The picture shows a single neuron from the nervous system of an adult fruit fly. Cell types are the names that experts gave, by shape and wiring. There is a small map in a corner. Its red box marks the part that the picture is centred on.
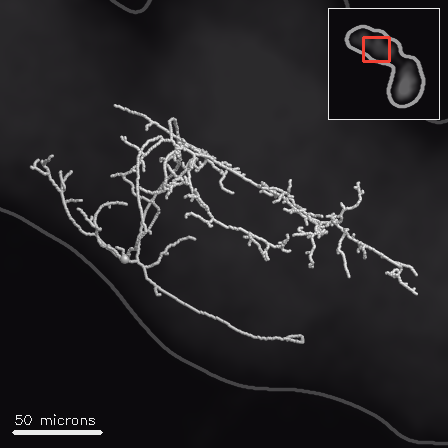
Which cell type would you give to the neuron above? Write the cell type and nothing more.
IN19B045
